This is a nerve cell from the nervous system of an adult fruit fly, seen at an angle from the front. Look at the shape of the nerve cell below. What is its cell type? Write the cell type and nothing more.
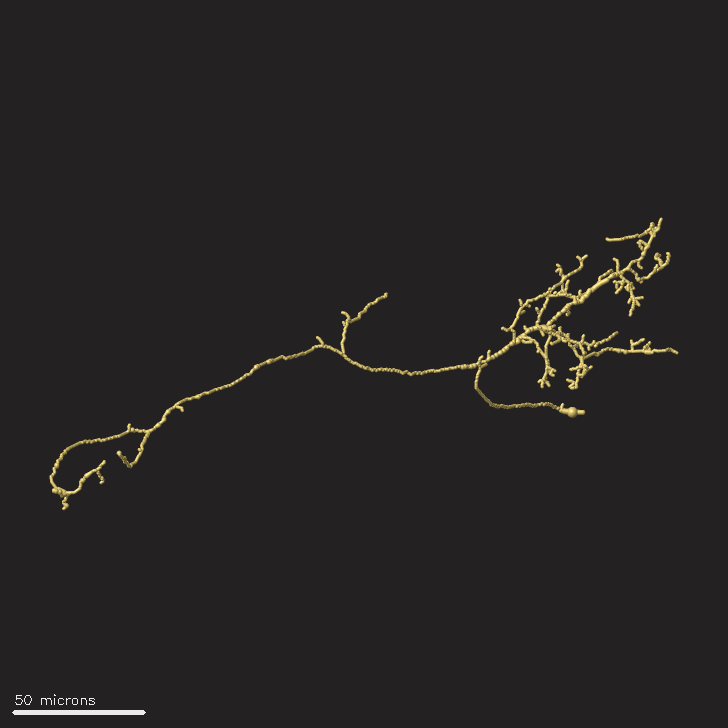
IN10B032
